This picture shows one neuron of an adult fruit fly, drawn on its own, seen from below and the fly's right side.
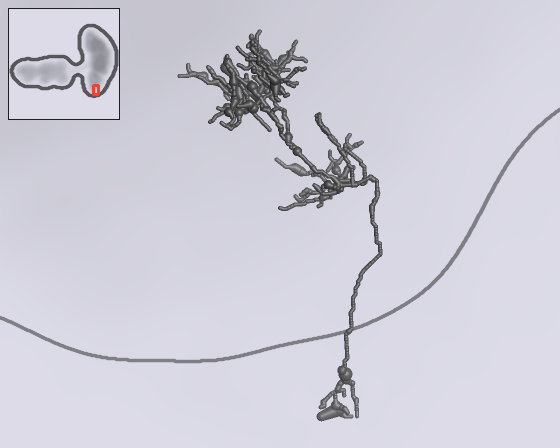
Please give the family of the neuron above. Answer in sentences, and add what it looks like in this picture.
Its family is Dm. Its broad class is optic-lobe intrinsic neuron. It is in the brain and does not reach the nerve cord. Dozens of branch ends can be seen.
